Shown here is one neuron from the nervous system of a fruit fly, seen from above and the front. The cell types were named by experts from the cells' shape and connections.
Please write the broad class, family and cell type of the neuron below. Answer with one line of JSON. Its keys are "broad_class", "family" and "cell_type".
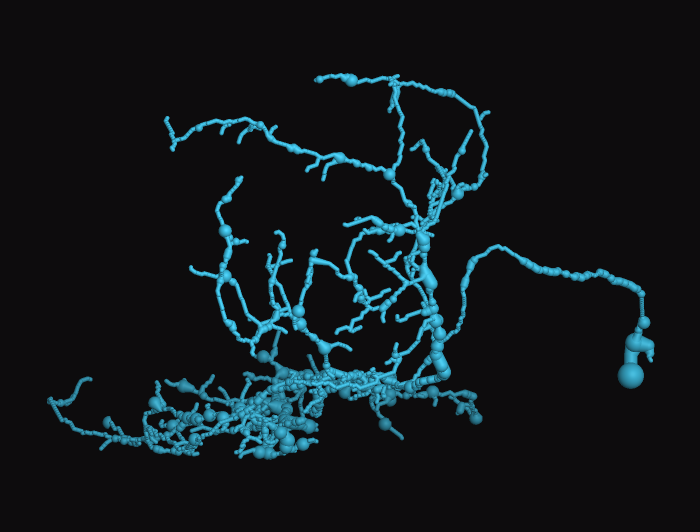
{"broad_class": "central-brain intrinsic neuron", "family": "hemilineage AOTUv1_medial", "cell_type": "CRE044"}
